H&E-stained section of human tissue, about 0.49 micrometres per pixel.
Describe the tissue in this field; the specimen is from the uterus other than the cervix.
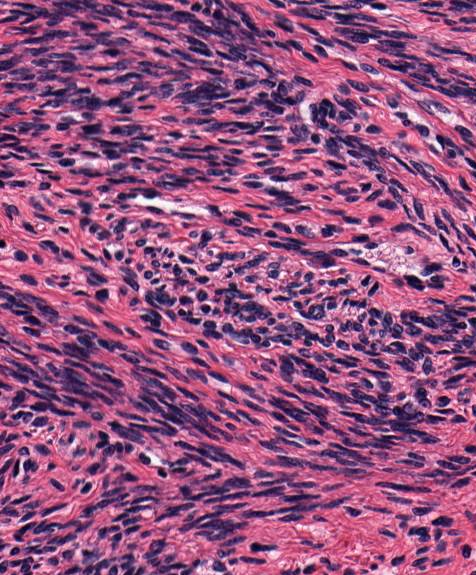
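Densely packed spindle cells fill the entire field, arranged in sweeping fascicles that run in differing directions. Each cell has scant pink cytoplasm, and the cell borders are indistinct. Pink fibrillary collagen runs between the cells, parallel to them. Only a few narrow, slit-like clear spaces are scattered about, and no large vessels are seen.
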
